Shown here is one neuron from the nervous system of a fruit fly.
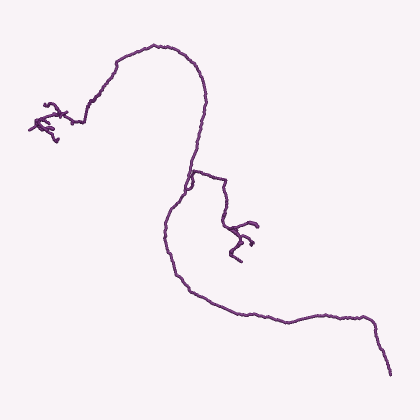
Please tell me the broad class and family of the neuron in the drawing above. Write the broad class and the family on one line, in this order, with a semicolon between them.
sensory neuron entering the brain; class olfactory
